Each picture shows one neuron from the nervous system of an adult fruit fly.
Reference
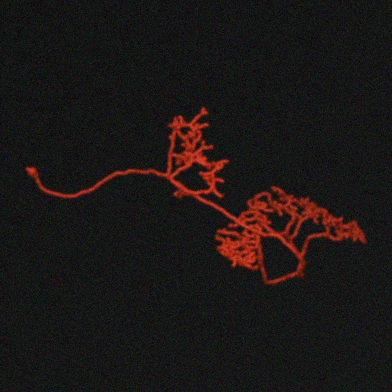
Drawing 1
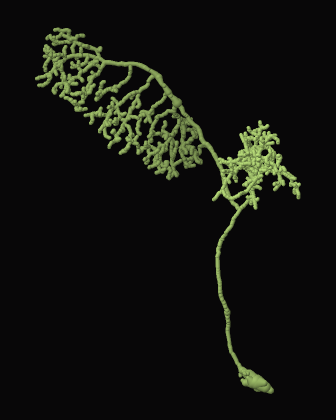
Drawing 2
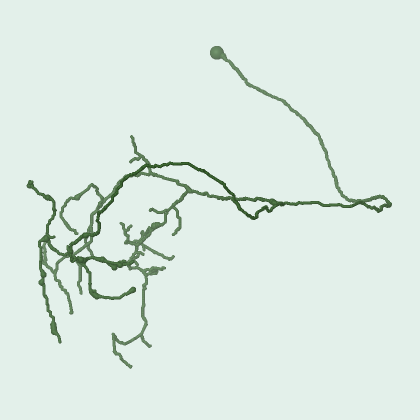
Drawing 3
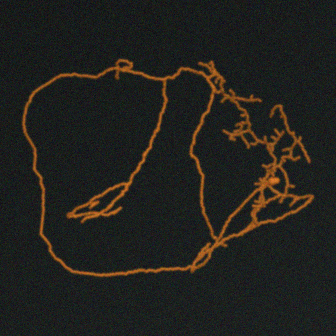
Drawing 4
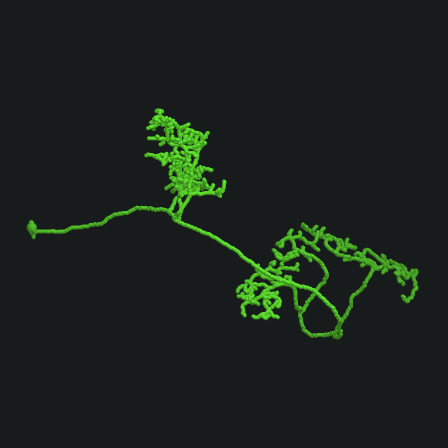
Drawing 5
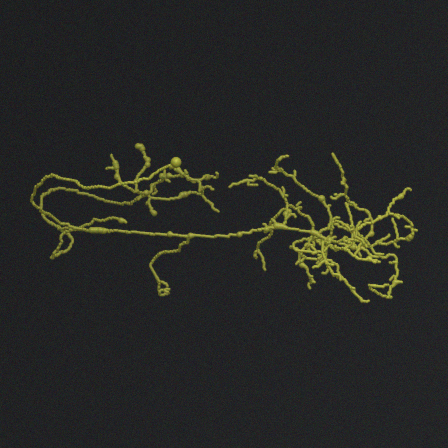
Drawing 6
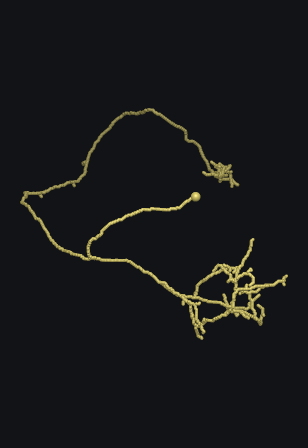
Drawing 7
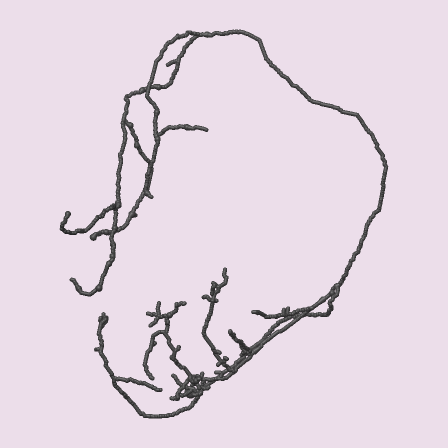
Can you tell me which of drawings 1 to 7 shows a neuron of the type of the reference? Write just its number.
4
